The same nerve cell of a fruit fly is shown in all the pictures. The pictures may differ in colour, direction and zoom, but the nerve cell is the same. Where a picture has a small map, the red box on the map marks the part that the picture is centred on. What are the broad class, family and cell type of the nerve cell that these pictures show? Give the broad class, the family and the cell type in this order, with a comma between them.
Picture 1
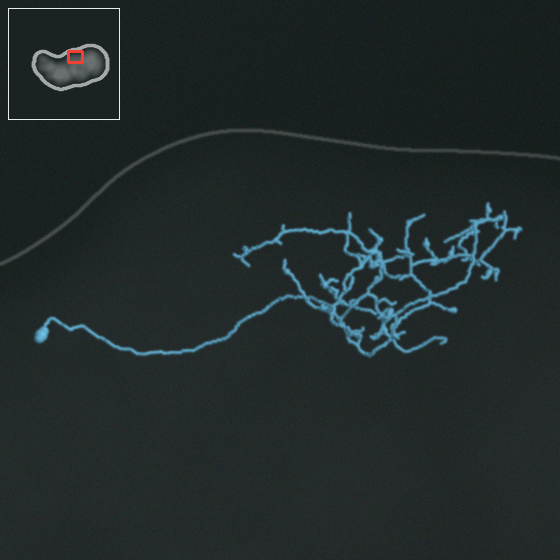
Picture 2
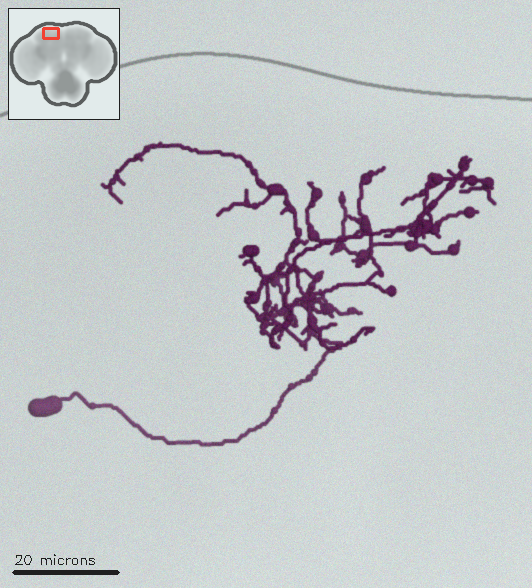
central-brain intrinsic neuron, hemilineage DL1_dorsal, SIP057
